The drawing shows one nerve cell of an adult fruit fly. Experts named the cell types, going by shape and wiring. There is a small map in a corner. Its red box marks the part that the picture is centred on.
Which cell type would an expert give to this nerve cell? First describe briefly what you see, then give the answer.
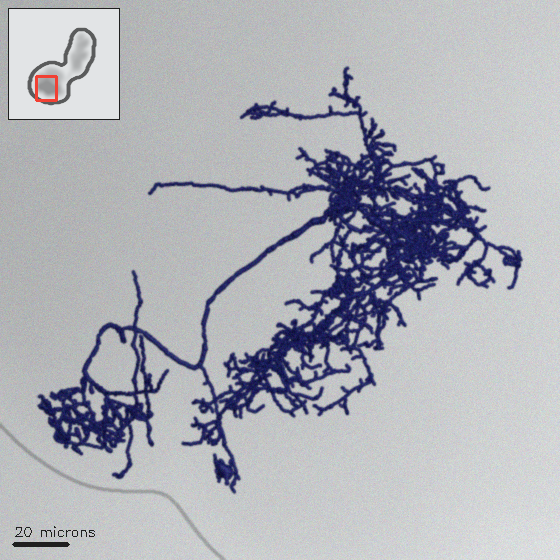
By the scale bar it is about 180 microns wide in this view. The picture shows more than a hundred branch ends. It is a central-brain intrinsic neuron. The cell type is AOTU033.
